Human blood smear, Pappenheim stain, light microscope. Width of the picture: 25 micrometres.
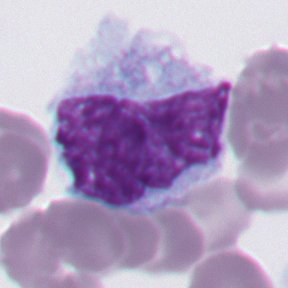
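Monocyte in a stained peripheral blood smear: the nucleus is irregular and folded, with creases across it, and sits in the lower part of the cell with most of the cytoplasm above. The cytoplasm is pale greyish-blue, and the upper border is ragged and poorly defined.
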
